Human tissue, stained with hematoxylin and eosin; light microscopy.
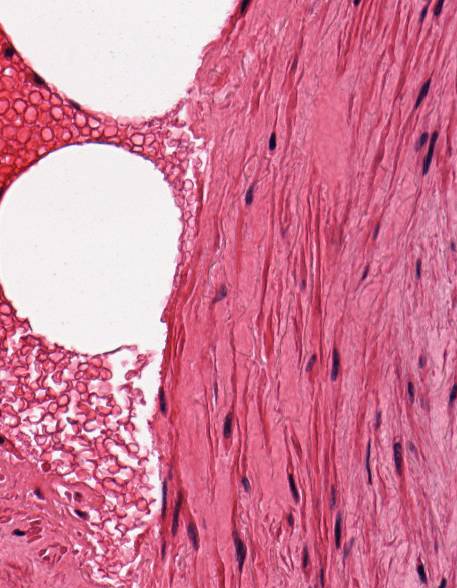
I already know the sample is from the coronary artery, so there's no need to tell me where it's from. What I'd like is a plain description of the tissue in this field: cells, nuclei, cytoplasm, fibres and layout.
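Right two-thirds: broad band of parallel smooth muscle fibres. Left: red blood cells and empty space. Fibres run lengthwise, top to bottom. Nuclei dark, elongated, cigar-shaped; single, well spaced. Cytoplasm pink, finely fibrillar; cell borders hard to make out.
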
